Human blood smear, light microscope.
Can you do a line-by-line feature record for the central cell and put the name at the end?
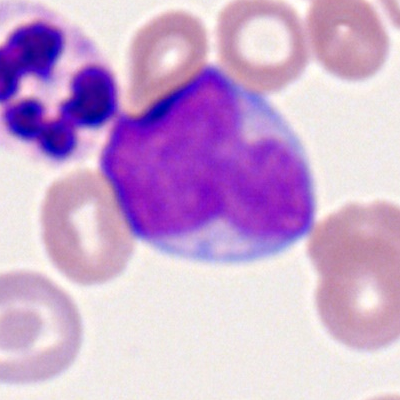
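Outline: rounded but somewhat angular, near triangular
Nucleus: irregular and folded, contour indented
Nuclear size: fills most of the cell
Chromatin: mottled purple, paler and darker patches, not uniform dense clumps
Name: myeloblast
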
